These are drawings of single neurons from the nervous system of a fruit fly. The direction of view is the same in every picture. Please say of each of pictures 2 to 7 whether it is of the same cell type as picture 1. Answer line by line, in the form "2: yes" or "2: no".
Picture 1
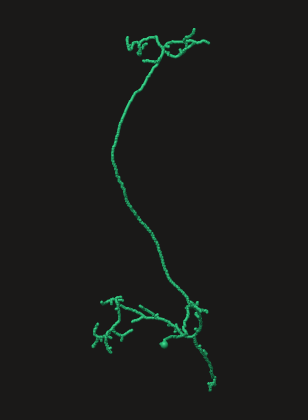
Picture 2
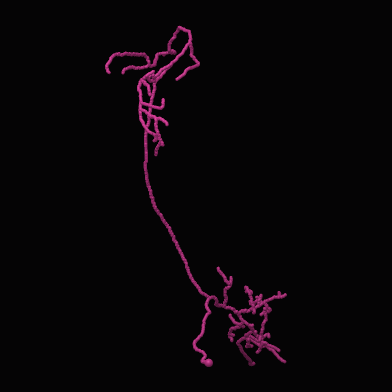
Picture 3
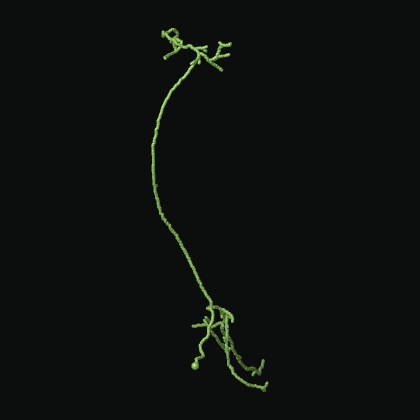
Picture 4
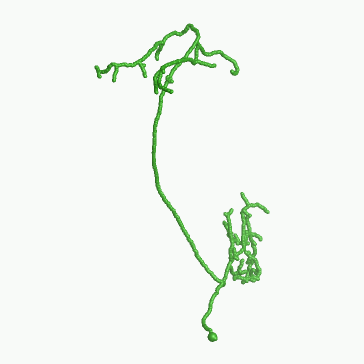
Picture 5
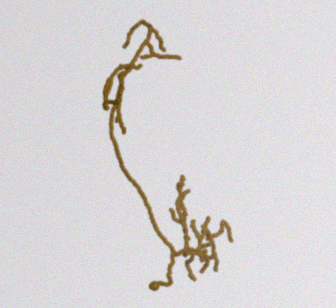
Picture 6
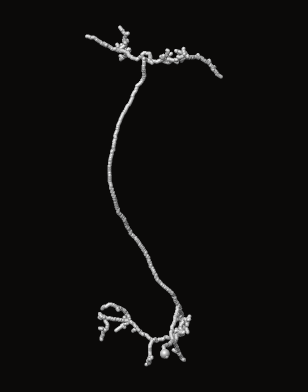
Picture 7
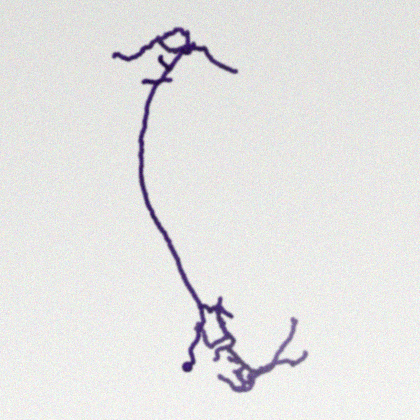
2: yes
3: yes
4: yes
5: yes
6: no
7: yes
